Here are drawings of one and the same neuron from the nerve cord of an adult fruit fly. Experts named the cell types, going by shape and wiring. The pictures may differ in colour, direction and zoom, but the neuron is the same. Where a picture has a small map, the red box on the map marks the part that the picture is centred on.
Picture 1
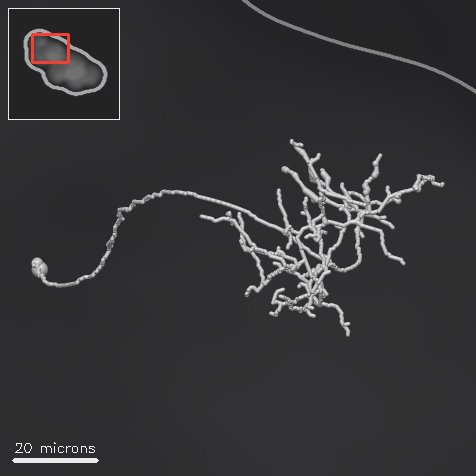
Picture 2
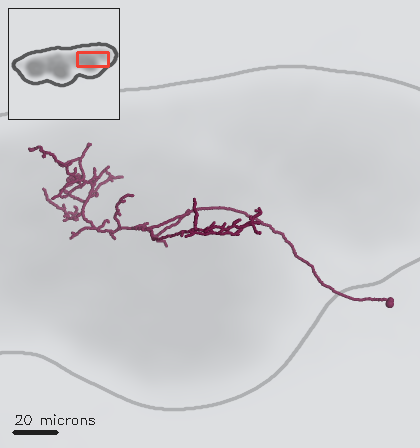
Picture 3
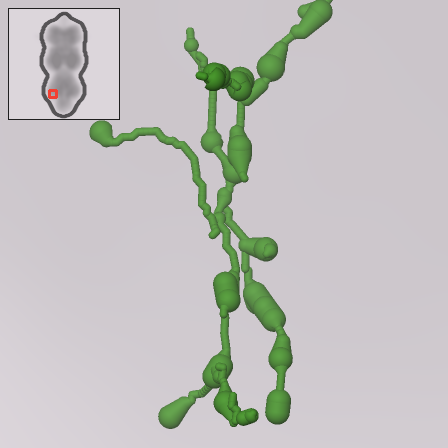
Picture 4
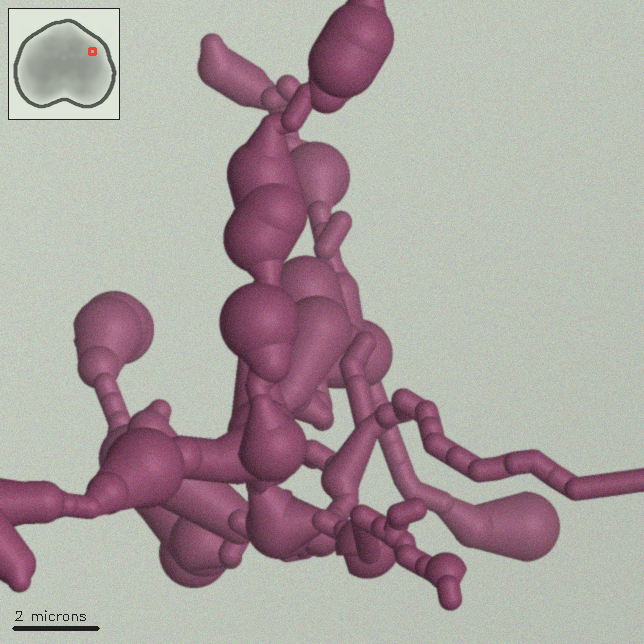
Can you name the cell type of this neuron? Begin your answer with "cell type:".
cell type: IN21A093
